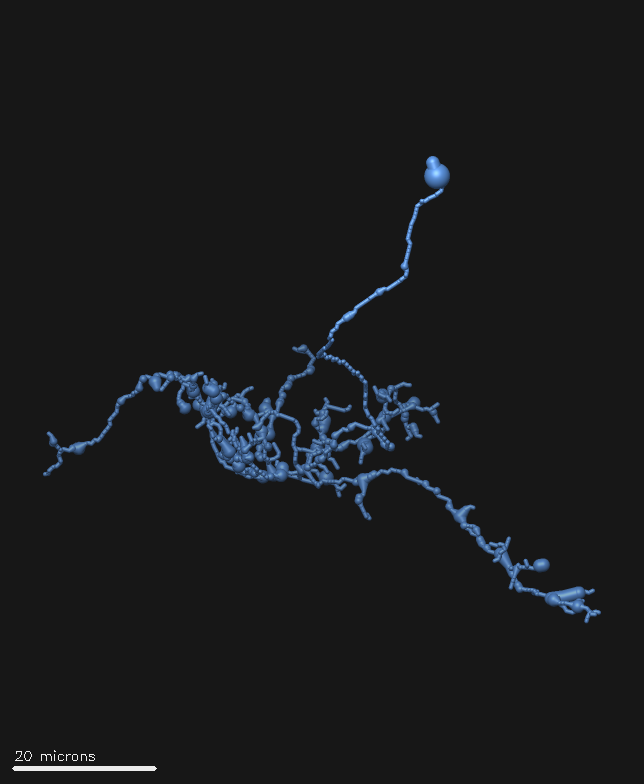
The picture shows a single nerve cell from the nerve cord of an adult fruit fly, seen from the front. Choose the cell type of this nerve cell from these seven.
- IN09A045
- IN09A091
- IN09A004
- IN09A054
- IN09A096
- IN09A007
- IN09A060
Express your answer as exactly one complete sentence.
The cell type of this nerve cell is IN09A091.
